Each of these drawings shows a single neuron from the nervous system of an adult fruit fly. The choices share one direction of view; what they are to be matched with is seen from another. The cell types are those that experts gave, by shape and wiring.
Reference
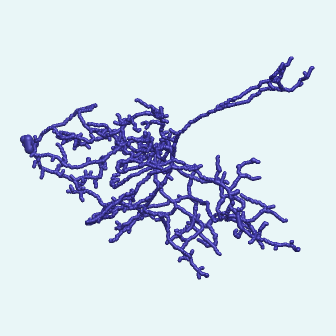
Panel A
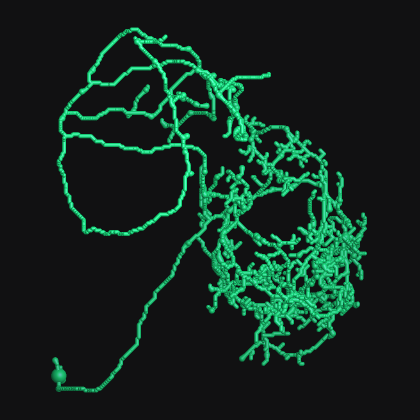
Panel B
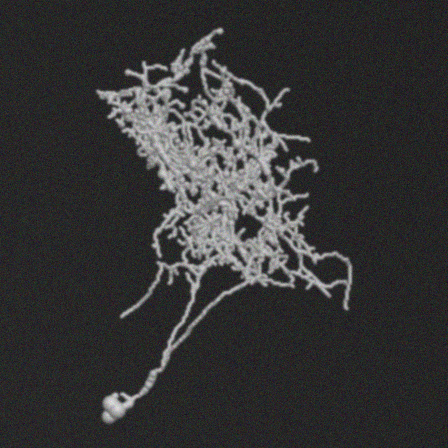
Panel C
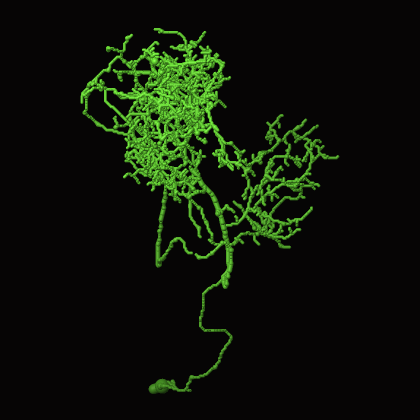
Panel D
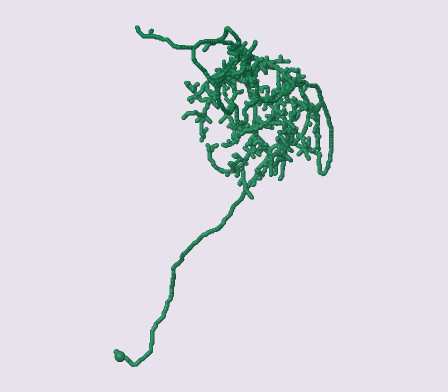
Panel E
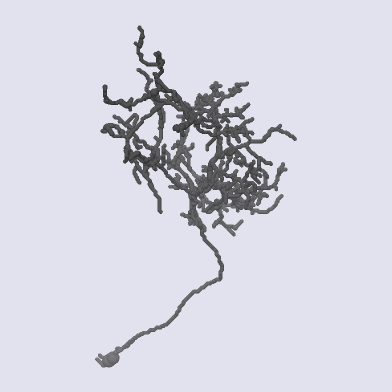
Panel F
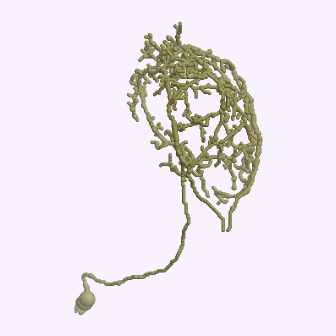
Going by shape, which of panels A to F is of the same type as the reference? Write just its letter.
E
